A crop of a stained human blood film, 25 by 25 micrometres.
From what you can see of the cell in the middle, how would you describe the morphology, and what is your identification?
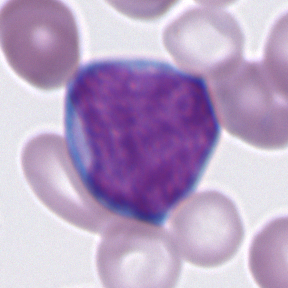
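Nucleus first: a single unlobed mass filling nearly the whole cell. Chromatin next: finely stippled and evenly spread, with no coarse dark clumps. Cytoplasm last: only a thin rim, with no granules visible. This is a myeloblast.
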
